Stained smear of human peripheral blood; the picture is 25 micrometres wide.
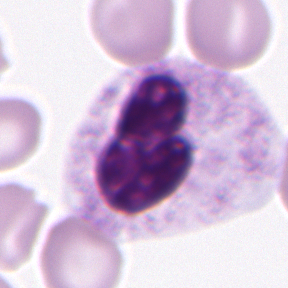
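Segmented neutrophil, its nucleus divided into lobes: a smaller upper lobe joined to a larger lower part. Now, the nucleus sits left of centre, leaving a wider cytoplasmic band on the right. That cytoplasm is abundant and pale pinkish-lilac, with fine violet granules scattered through it.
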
